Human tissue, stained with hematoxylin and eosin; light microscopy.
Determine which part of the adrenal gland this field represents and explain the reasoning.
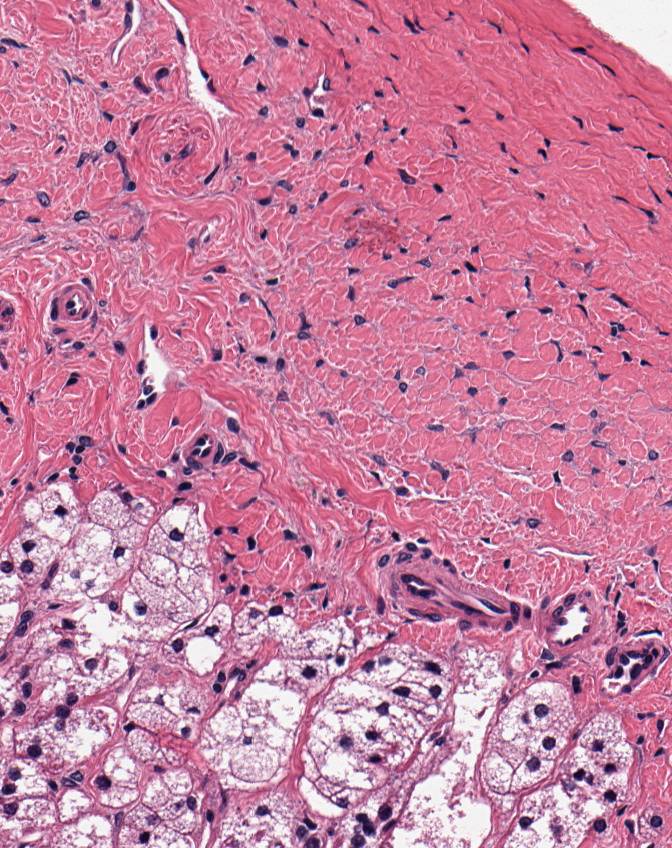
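First point: the part is dense connective tissue, the dense pink fibrous tissue filling the upper two-thirds.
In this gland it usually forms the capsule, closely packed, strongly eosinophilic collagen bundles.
Next, the lower third holds cells with abundant pale, finely vacuolated, foamy cytoplasm, grouped in rounded nests between thin pink septa. Last, no fat cells appear anywhere.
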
